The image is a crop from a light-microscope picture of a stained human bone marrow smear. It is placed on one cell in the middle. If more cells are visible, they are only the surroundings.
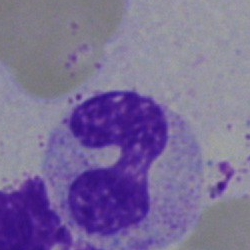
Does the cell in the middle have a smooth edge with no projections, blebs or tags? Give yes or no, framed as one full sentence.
Yes, no projections, blebs or ragged parts break the cell's outline.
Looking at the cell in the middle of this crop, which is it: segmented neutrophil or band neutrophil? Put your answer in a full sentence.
The cell around which this crop is centred is a band neutrophil.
